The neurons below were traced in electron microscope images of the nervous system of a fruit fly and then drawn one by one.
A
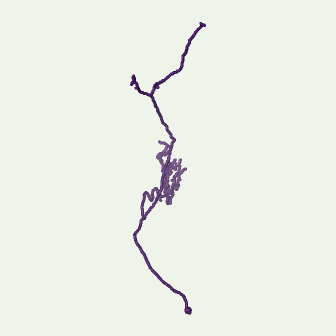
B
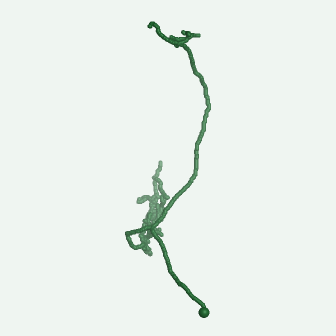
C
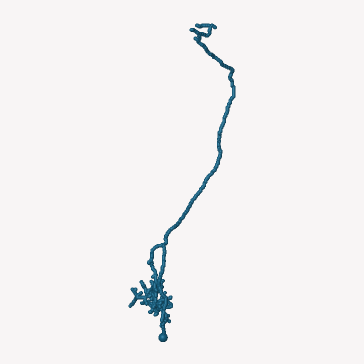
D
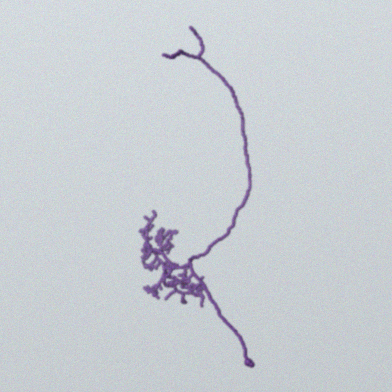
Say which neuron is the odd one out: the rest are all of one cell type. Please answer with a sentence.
Picture D is the odd one out.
